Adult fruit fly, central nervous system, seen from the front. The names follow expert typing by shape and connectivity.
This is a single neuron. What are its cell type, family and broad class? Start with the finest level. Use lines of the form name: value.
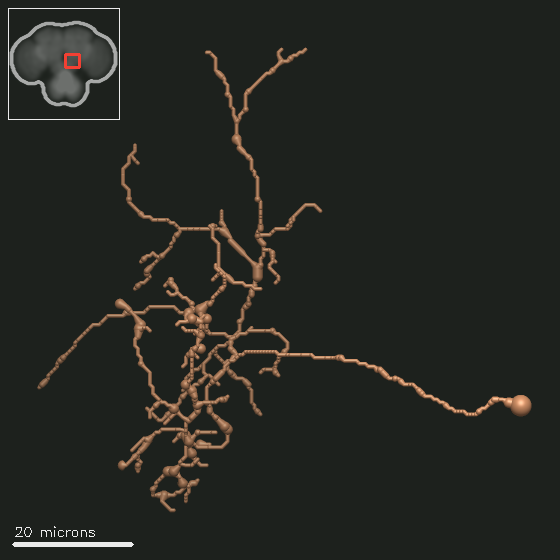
cell type: GNG424
family: hemilineage TRdl_b
broad class: central-brain intrinsic neuron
